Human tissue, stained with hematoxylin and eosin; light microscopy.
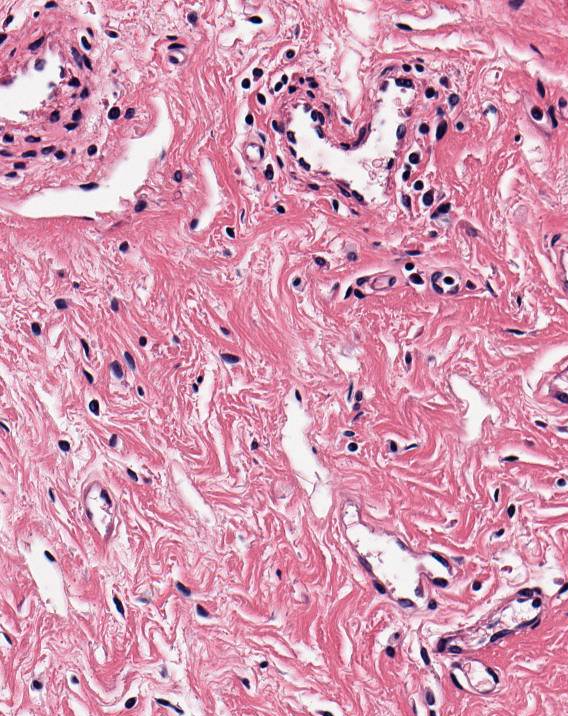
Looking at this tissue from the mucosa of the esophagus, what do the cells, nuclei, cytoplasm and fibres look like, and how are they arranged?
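Pink collagenous stroma occupies the entire field, and no epithelium is present. Sparse dark spindle-shaped fibroblast nuclei lie between the collagen bundles. Vessel lumens are mostly empty, containing few or no red blood cells. No fat cells are seen.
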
